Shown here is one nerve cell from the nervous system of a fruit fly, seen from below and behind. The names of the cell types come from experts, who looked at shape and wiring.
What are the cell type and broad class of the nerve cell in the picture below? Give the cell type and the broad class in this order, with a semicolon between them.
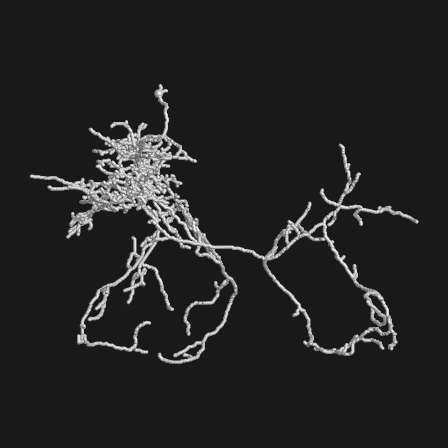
SIP064; central-brain intrinsic neuron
